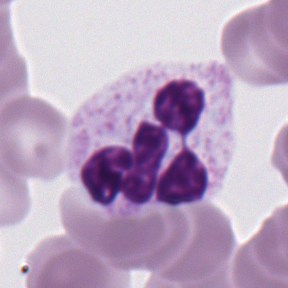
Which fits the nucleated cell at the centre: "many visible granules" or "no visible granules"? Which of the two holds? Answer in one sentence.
A large number of visible granules lies in the cytoplasm of this cell.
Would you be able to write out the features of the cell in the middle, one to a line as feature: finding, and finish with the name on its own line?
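Outline: roughly round
Nucleus: split into several separate lobes
Right-hand lobes: the two joined by a thin chromatin thread
Cytoplasm: plenty of it, pale pinkish-lilac
Name: segmented neutrophil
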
